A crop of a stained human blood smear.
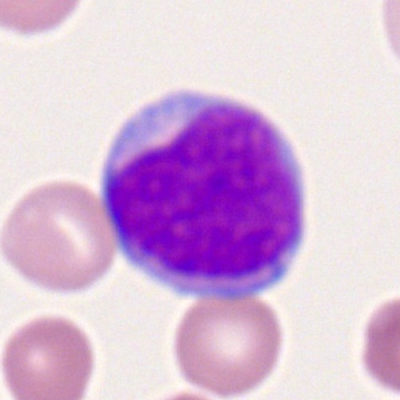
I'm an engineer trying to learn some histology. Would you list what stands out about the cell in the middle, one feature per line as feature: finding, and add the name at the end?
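Nucleus: fills most of the cell
Cytoplasm: pale blue
Granules: none visible
Vacuoles: none visible
Name: myeloblast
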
